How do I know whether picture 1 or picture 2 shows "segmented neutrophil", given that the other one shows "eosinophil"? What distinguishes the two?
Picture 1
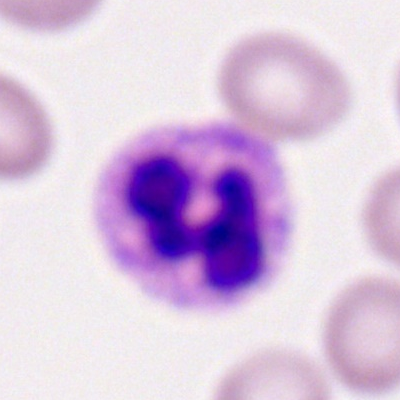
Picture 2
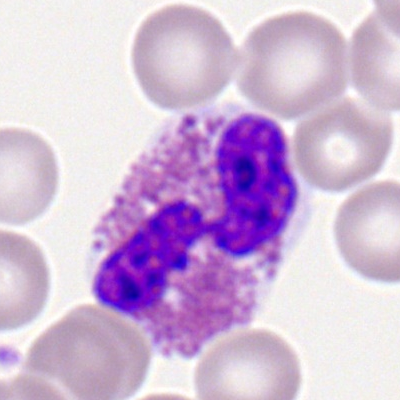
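Picture 1 shows a segmented neutrophil; picture 2 shows an eosinophil. Their granules differ most: fine and faint in the segmented neutrophil, coarse and filling the whole cytoplasm in the eosinophil.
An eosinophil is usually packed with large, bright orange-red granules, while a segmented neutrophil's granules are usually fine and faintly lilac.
The eosinophil's nucleus has two lobes, one at the upper right and one at the lower left.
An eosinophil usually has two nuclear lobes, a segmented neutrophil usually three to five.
The segmented neutrophil is round and smooth in outline, with plentiful pale pinkish-lilac cytoplasm; the eosinophil is oval and smooth.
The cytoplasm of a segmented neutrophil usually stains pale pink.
Chromatin is dark purple in both, dense in the segmented neutrophil and coarsely clumped in the eosinophil. No nucleoli can be seen in the segmented neutrophil.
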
